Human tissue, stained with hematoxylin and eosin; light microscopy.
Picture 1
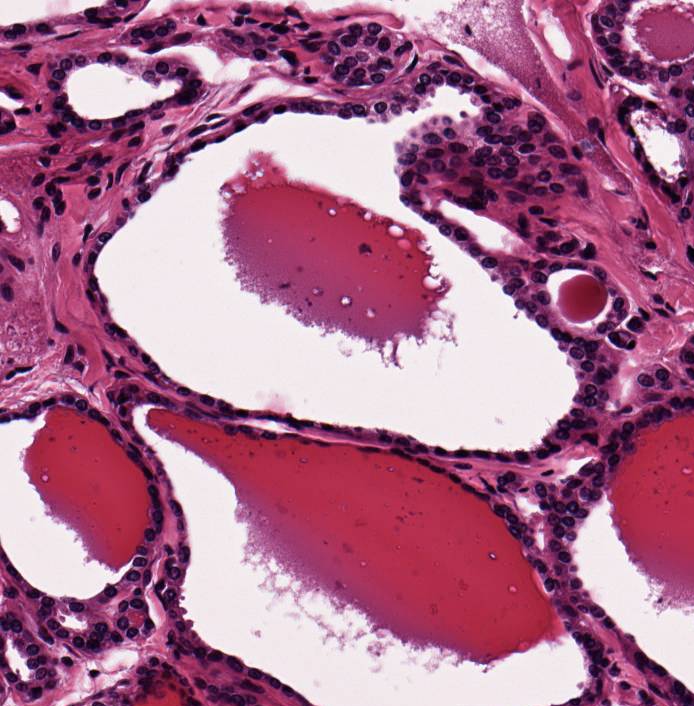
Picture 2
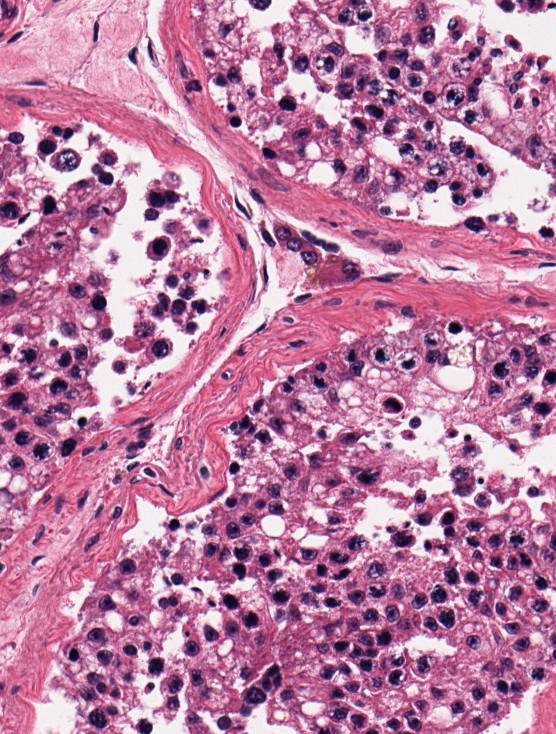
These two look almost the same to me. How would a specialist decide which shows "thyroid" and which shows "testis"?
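That second one's testis; the first is thyroid. In the thyroid you've got mostly large, dilated spaces, rounded to elongated, with smaller ones round the edges, each lined by a single layer of flattened to low cuboidal cells with dark, round to oval nuclei. The pink content has a frayed, paler margin and a few small clear bubbles. The testis shows parts of three rounded tubular profiles separated by bands of pink fibrous tissue, and the tubules are crowded with rounded cells whose round nuclei often show coarse, clumped chromatin. Clear round vacuoles of varying size sit among the cells inside them too.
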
